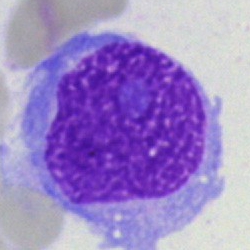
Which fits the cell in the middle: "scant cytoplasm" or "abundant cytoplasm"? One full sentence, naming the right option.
Scant cytoplasm surrounds the nucleus of this cell.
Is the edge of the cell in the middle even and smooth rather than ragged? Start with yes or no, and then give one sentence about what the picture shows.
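No. The cell outline is irregular, with small bulges along its lower and right edges.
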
